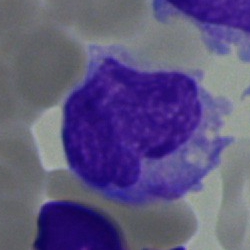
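Monocyte, the central cell. Notice how irregular its nucleus is, with a notch cut into the lower right side. The nucleus fills most of the cell, yet a moderate rim of cytoplasm remains, pale greyish blue and lying mainly to the right of and below it. Then follow the right-hand border: it is ragged, with small irregular projections.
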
